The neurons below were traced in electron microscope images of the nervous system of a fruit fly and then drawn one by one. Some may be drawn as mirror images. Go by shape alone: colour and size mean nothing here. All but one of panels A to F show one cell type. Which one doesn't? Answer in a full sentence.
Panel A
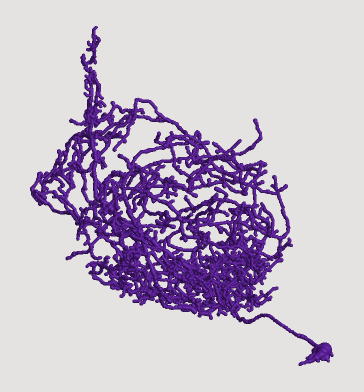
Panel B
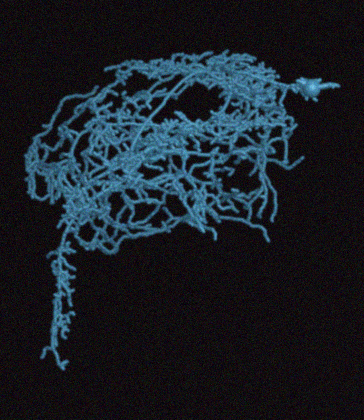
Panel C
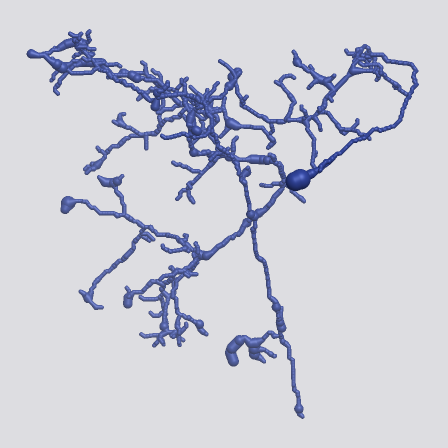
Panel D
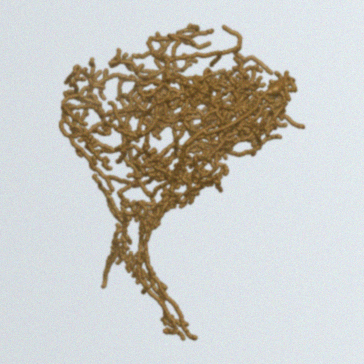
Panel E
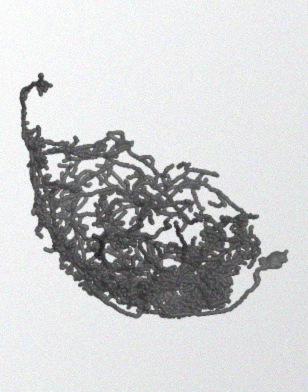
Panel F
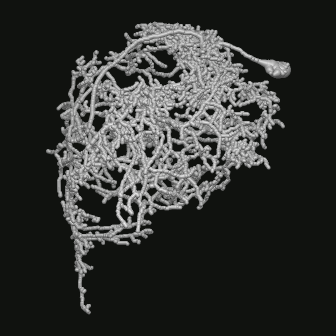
The neuron in panel C is of another cell type than the rest.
